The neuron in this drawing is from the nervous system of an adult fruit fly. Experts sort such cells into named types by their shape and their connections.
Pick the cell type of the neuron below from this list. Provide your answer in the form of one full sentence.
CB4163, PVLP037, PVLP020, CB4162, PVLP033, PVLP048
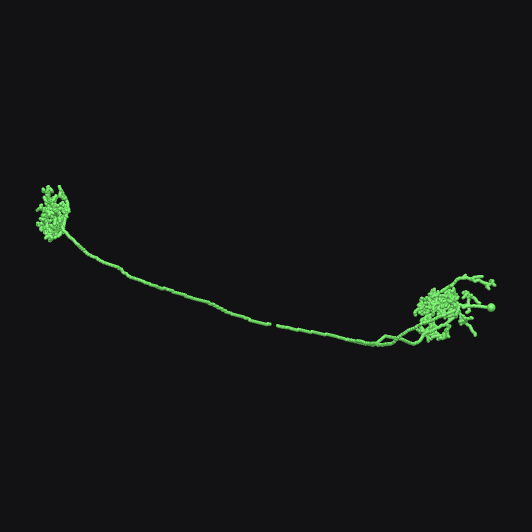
This neuron counts as a member of the cell type PVLP037.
